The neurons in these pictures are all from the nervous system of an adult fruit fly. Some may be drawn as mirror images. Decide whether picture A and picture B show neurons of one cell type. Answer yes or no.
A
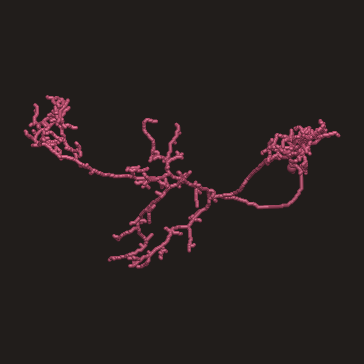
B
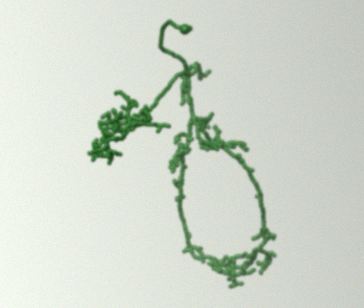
yes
